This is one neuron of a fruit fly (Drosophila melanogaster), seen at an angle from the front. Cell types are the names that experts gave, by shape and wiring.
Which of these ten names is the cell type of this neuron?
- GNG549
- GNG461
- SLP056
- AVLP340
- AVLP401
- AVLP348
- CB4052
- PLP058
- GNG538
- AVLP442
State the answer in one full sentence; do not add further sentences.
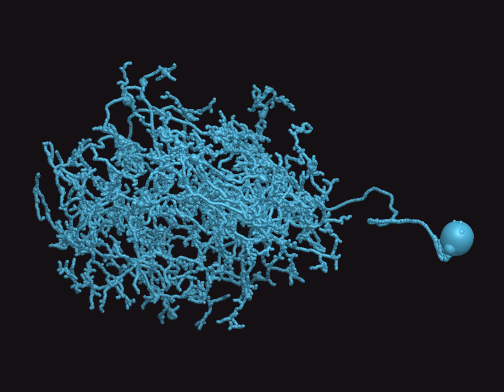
Typed by cell type, the neuron is AVLP401.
